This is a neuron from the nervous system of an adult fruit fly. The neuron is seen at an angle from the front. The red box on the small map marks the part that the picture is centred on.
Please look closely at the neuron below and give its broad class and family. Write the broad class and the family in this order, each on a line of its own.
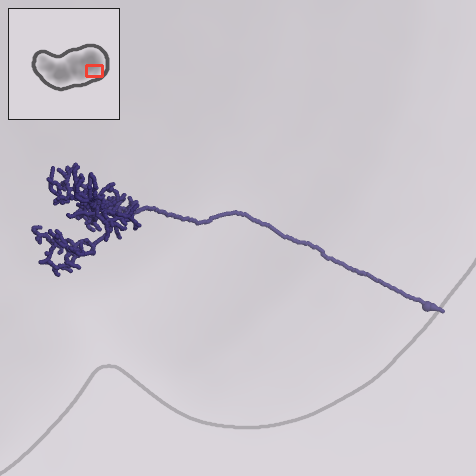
optic-lobe intrinsic neuron
Tm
